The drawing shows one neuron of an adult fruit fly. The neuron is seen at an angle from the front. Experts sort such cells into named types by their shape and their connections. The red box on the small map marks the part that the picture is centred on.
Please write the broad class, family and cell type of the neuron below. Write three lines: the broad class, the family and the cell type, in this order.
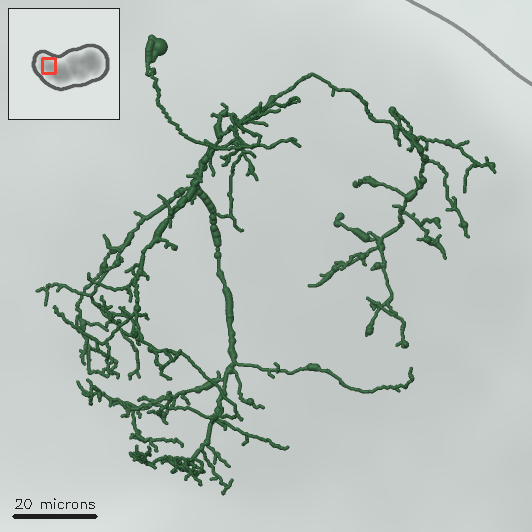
nerve-cord intrinsic neuron
hemilineage 03A
IN03A070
